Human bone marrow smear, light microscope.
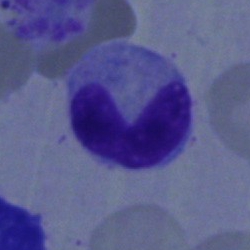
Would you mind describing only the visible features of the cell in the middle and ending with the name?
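Round and smooth in outline, the cell contains a deeply indented nucleus whose notch opens toward the top of the picture. The nucleus fills the lower half of the cell, and no nucleoli are visible in it. This is a band neutrophil.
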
